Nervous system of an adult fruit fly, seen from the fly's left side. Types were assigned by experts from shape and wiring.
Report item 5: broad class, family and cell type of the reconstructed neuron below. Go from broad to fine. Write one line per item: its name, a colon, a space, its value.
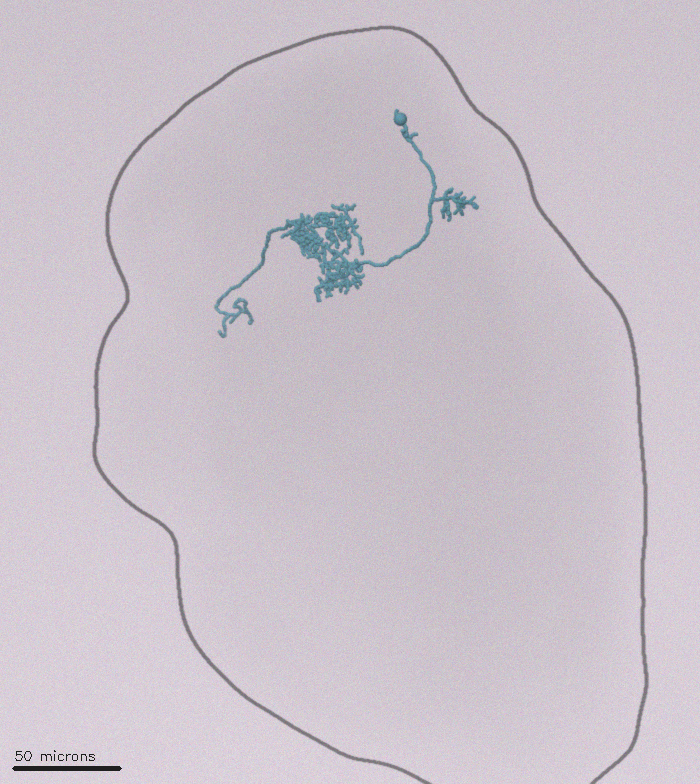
broad class: central-brain intrinsic neuron
family: class CX
cell type: PFGs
